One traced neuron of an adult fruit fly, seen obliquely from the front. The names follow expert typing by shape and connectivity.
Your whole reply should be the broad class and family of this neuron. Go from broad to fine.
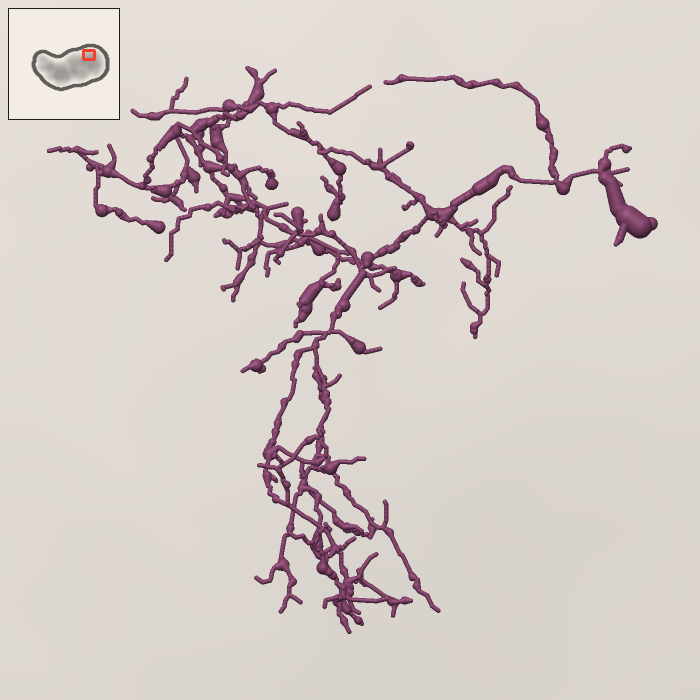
central-brain intrinsic neuron; hemilineage VLPd&p1_dorsal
